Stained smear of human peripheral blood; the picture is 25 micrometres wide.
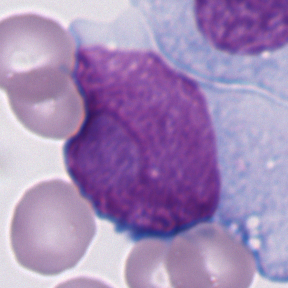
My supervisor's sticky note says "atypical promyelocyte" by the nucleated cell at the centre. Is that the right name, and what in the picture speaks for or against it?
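Atypical promyelocyte does not fit; this cell is a myeloblast. Point one, the granules: none are visible in the cytoplasm, which speaks for myeloblast and against atypical promyelocyte.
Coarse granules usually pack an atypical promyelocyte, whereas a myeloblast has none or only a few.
Point two, the nucleus: it fills almost the whole cell, which goes with myeloblast.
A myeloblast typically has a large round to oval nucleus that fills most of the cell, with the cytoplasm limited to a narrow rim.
Further findings: an irregular, angular outline, a rounded, faintly outlined paler area in the left part of the nucleus, and red cells pressing against the left and lower sides.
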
